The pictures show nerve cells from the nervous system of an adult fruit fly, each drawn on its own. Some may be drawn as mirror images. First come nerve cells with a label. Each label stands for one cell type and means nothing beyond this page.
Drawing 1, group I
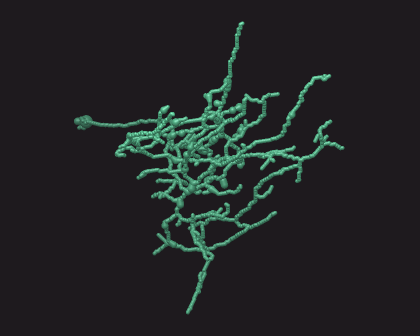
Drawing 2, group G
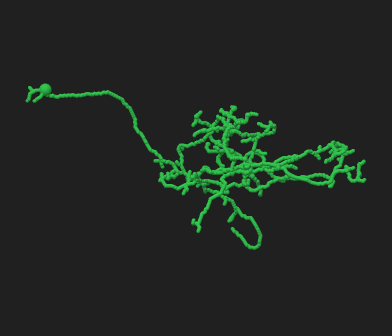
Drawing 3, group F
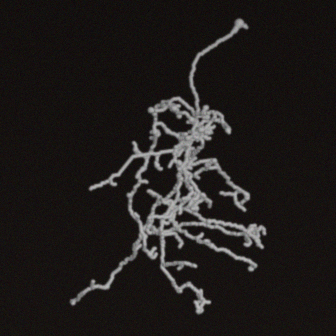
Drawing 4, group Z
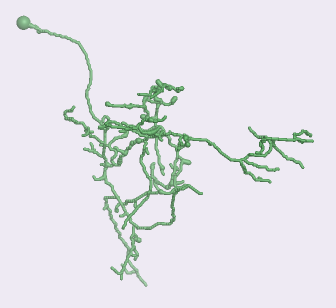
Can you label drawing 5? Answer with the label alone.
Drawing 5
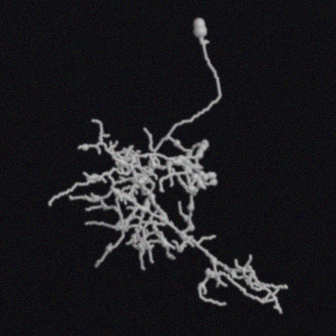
group Z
